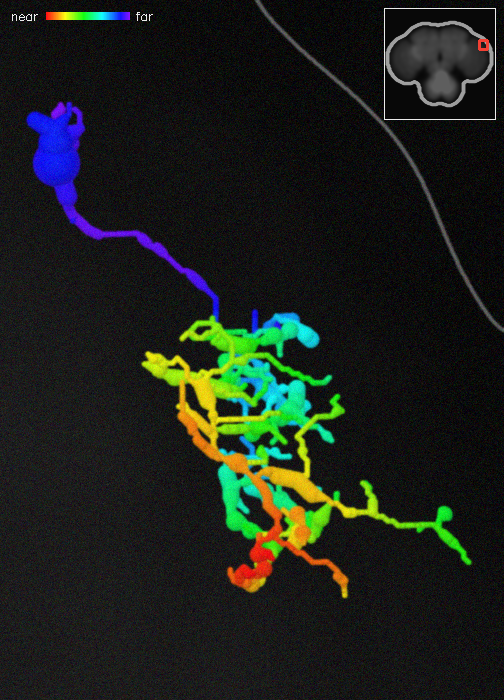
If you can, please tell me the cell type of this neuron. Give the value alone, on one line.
Lai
